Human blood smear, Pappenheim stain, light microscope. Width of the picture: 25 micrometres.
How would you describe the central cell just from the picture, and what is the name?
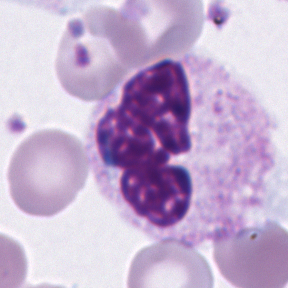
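Nucleus toward left of cell, about 14 by 8 micrometres. Deep notch on its right edge divides it into lobes. Cytoplasm plentiful, pale pinkish-lilac. Fine pink-violet granules scattered through it. Cell: segmented neutrophil.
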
